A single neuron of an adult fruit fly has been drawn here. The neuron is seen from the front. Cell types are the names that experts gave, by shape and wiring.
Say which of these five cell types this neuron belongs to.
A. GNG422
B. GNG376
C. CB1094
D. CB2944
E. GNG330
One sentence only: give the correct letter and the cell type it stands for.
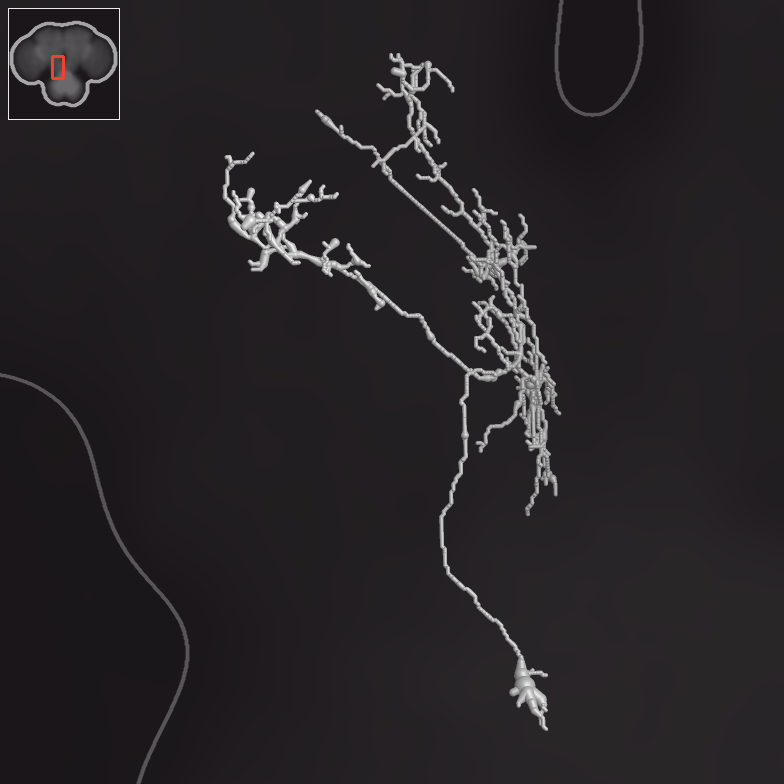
The kind of cell the neuron is, GNG422, is given in option A.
